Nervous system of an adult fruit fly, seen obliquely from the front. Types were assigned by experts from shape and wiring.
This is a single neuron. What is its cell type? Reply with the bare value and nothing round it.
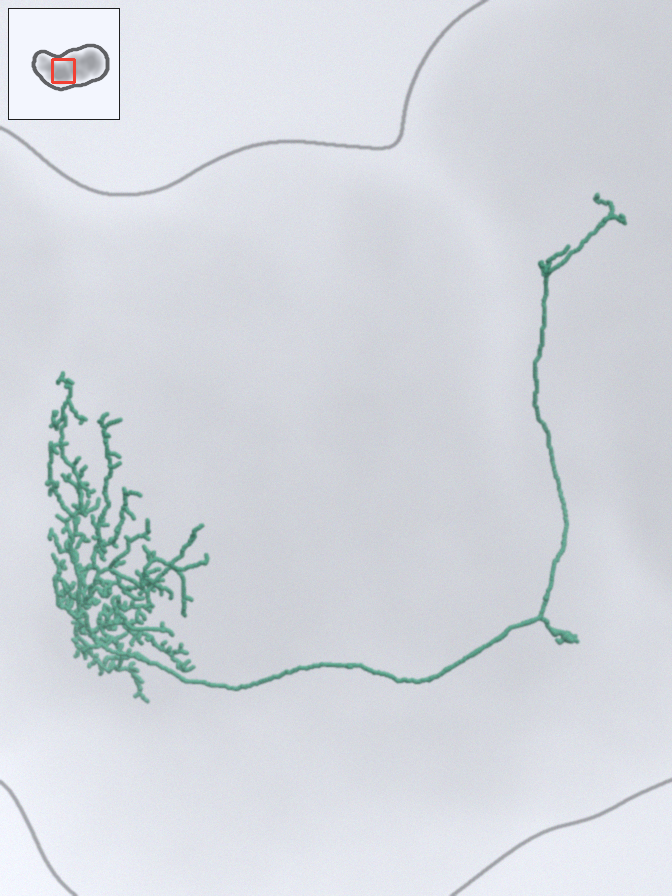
MeVP3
